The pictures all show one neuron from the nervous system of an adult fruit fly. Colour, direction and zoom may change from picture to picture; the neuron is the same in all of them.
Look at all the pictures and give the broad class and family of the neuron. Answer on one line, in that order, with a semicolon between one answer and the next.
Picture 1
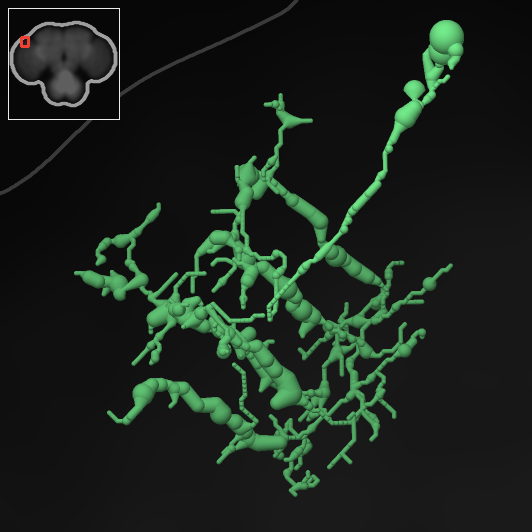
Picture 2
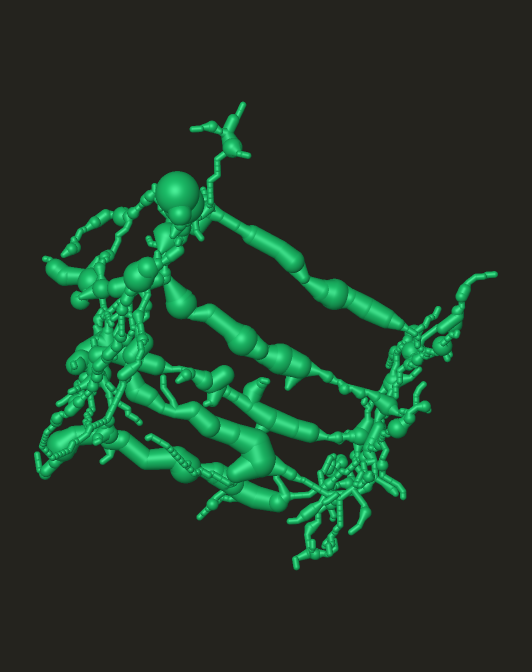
optic-lobe intrinsic neuron; Dm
